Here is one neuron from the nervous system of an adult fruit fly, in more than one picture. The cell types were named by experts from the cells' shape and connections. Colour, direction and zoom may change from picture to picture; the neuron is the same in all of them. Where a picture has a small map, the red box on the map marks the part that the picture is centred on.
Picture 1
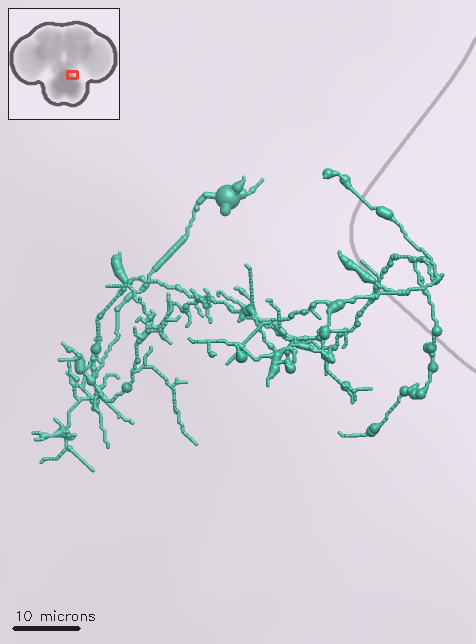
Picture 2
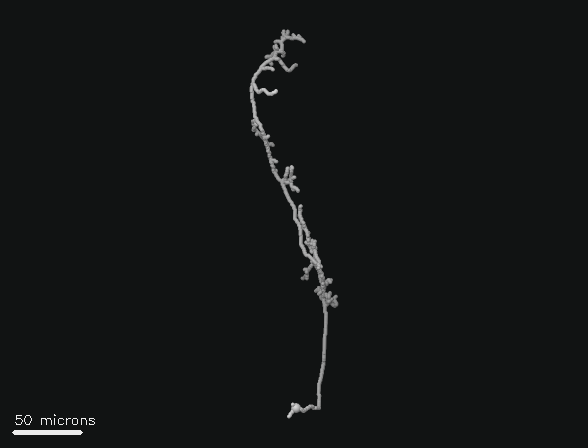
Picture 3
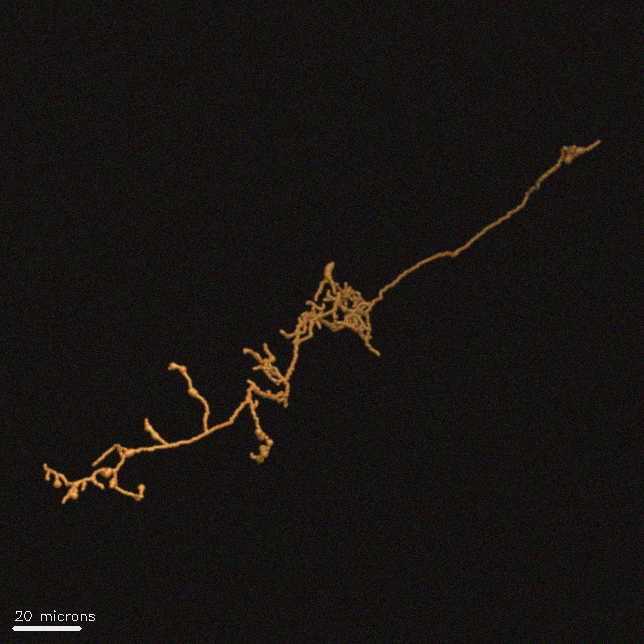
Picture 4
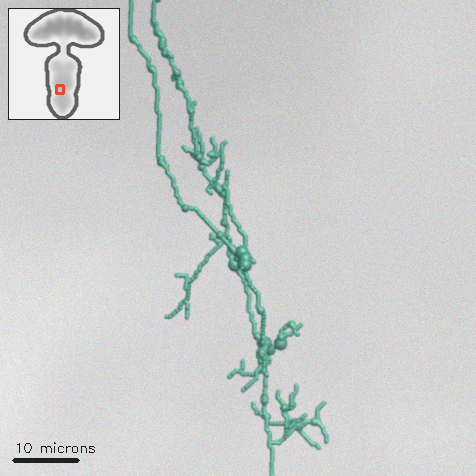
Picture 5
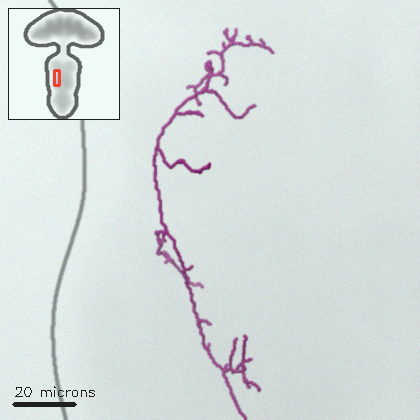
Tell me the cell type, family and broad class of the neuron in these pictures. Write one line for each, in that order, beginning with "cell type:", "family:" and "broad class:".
cell type: IN03B083
family: hemilineage 03B
broad class: nerve-cord intrinsic neuron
